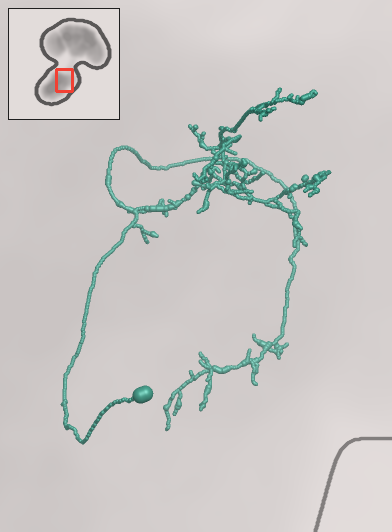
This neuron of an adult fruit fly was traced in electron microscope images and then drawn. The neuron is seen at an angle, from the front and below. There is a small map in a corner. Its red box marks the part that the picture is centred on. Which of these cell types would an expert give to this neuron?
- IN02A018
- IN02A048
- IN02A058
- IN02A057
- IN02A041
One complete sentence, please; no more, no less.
The cell type that this neuron has is IN02A041.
